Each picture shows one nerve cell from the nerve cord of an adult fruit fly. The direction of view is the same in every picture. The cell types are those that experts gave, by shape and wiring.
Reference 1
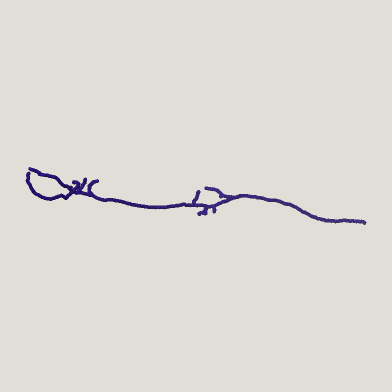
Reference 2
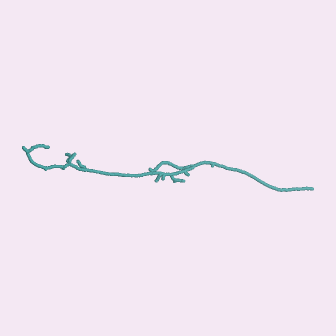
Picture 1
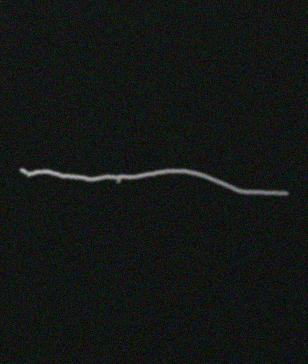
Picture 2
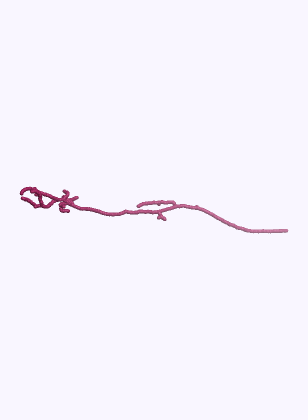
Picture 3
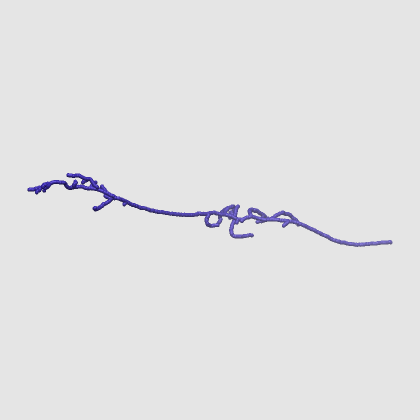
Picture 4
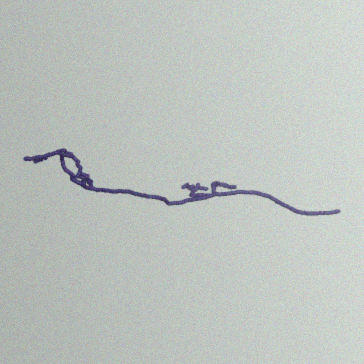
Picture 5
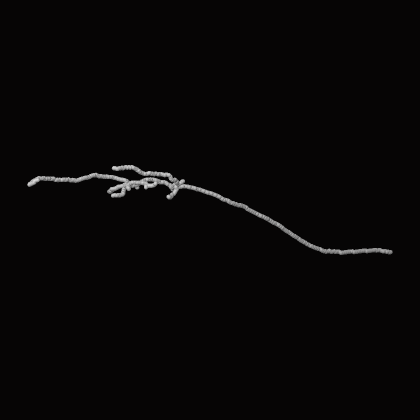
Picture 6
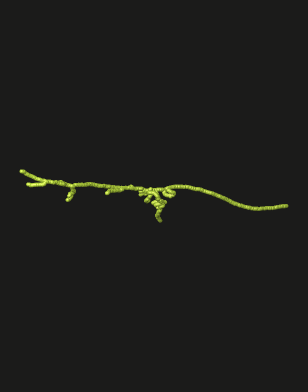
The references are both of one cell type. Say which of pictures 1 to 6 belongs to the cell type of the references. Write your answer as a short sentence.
Picture 2 shows a nerve cell of the same cell type.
